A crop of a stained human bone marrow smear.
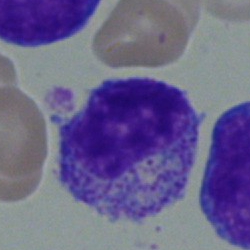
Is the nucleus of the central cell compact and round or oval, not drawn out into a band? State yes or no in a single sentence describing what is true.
Yes, this cell's nucleus is compact and round or oval in shape.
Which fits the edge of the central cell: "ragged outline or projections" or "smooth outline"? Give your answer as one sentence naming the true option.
In outline, this cell is rough rather than smooth and even.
